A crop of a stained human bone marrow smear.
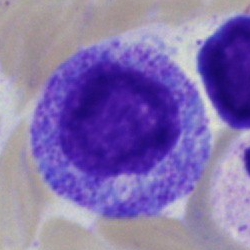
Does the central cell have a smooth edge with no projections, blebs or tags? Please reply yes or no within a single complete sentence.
Yes, the edge of the cell is even, with no ragged parts or projections.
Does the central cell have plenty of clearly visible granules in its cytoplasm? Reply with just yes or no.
Yes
